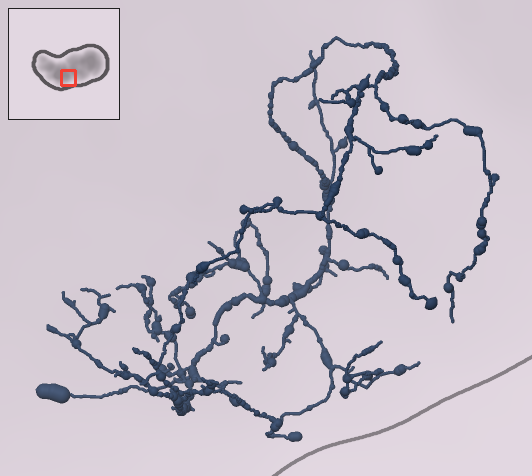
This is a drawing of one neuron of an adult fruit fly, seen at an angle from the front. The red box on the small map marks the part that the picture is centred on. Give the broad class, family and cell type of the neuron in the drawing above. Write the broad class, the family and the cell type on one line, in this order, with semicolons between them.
nerve-cord intrinsic neuron; hemilineage 04B; IN04B078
